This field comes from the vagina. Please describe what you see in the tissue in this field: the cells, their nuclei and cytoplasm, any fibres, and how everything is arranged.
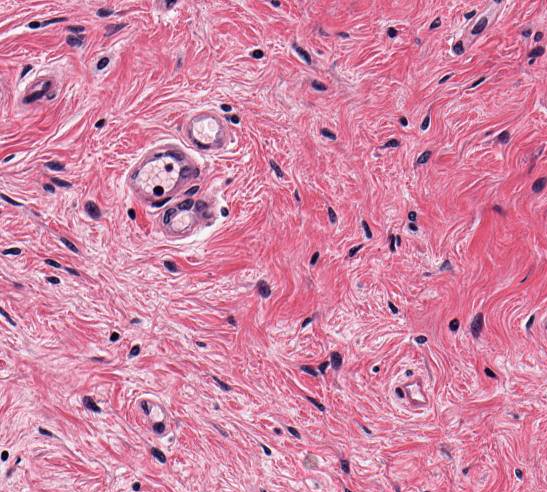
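Most of the field is dense pink collagen, in wavy bundles running in varied, haphazard directions. The scattered stromal nuclei are dark and slender, spindle to oval in shape. In the upper left lies a small cluster of rounded units with pale, bubbly centres. Near the lower right sits a smaller rounded profile with a pale centre.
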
